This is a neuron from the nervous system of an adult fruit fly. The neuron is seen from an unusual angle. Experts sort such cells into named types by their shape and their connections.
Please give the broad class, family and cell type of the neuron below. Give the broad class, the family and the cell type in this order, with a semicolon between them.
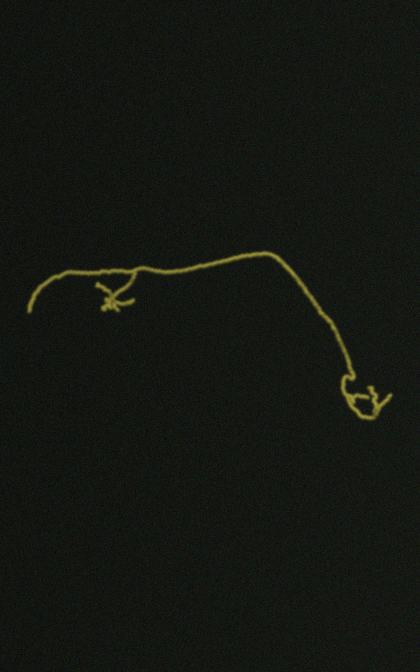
sensory neuron entering the brain; class olfactory; ORN_DA4m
